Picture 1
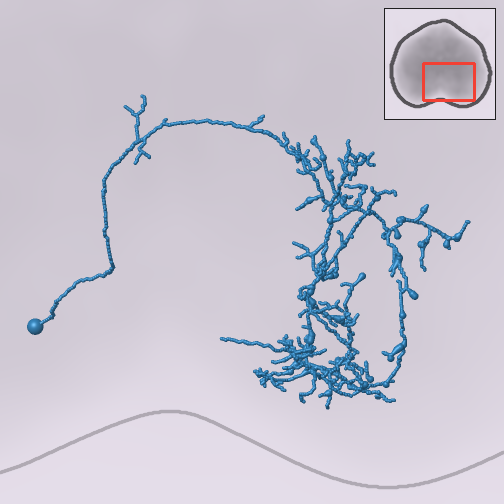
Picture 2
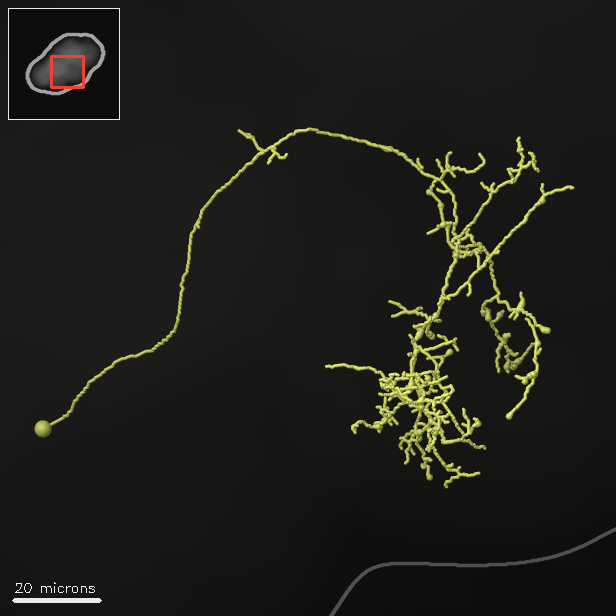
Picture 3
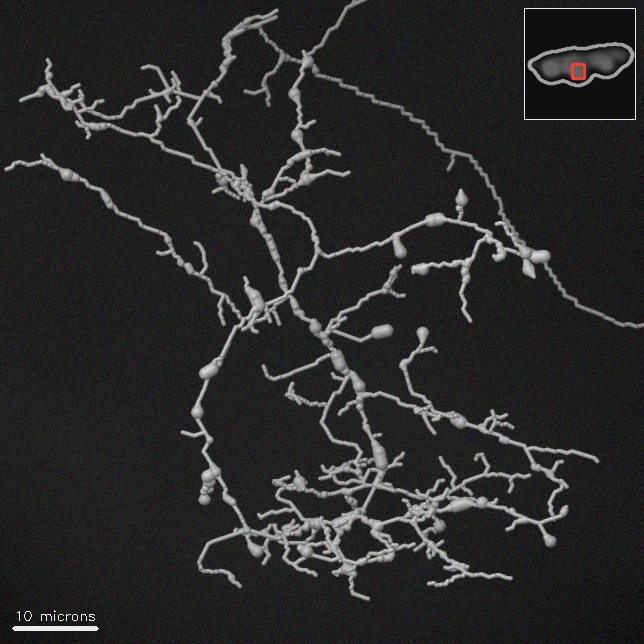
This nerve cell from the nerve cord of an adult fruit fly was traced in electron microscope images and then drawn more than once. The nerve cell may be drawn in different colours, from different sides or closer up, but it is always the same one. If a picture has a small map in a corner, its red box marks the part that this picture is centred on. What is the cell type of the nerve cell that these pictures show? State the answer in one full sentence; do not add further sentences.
The cell type carried by this nerve cell is IN12B074.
